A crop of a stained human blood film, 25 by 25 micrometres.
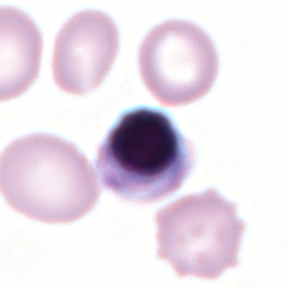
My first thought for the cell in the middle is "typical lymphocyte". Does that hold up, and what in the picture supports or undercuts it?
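No, typical lymphocyte does not fit; this cell is a normoblast. First point, the cytoplasm: pale greyish-lilac, which counts for normoblast and against typical lymphocyte.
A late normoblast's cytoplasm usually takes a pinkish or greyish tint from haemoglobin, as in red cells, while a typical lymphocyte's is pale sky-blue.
Second point, the nucleus: round in outline, about 6 micrometres across, with dense, dark purple chromatin throughout.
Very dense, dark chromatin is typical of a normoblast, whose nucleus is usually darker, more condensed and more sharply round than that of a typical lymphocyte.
Third point: no nucleoli and no distinct granules are seen.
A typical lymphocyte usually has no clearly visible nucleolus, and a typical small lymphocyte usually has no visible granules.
These two findings do not decide between the names.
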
